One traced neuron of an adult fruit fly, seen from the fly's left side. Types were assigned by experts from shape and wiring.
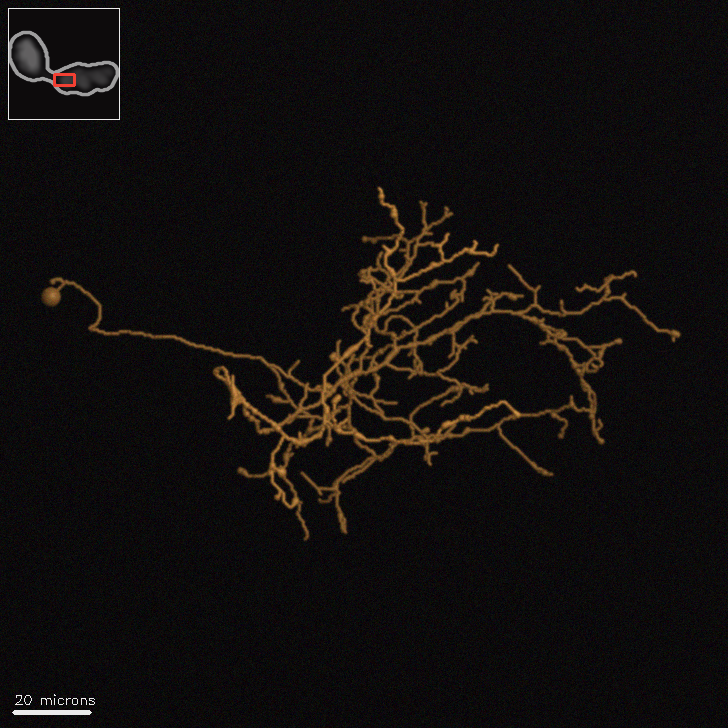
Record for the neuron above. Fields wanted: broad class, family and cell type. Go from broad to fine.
nerve-cord intrinsic neuron; hemilineage 01A; IN01A047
